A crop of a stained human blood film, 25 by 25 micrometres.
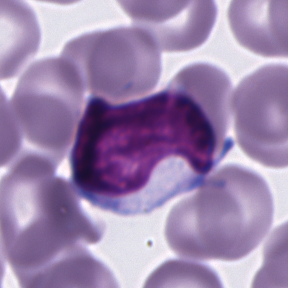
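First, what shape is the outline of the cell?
Irregular, with angular corners.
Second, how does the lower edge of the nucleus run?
It is concave, so the nucleus takes a bean-like shape.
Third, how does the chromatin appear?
Dark purple and coarsely clumped.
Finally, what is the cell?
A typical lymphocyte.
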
